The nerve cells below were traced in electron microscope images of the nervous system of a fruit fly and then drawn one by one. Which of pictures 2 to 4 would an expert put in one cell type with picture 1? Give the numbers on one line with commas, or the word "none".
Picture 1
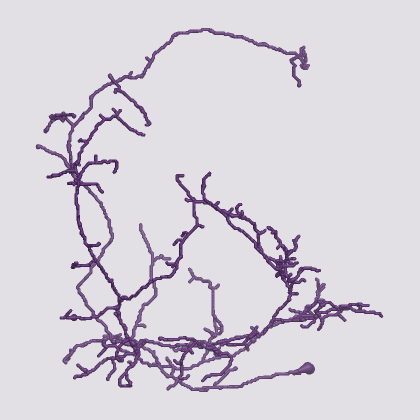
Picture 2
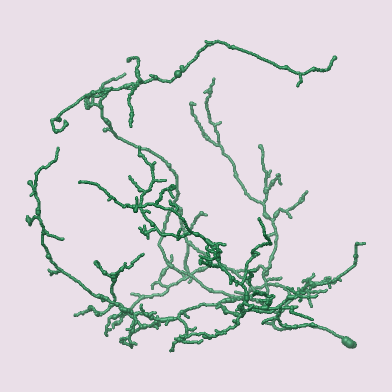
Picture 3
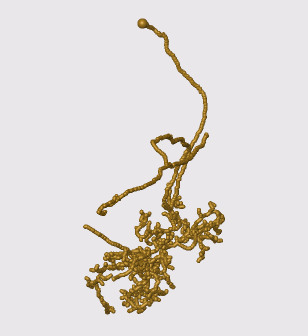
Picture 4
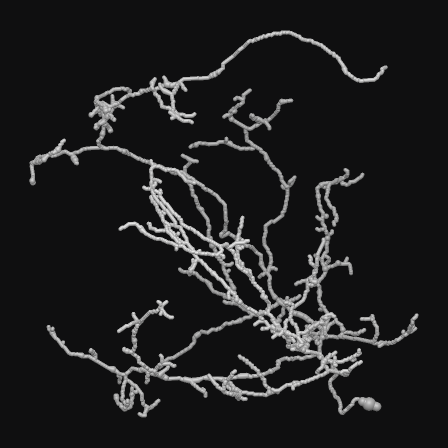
2, 4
